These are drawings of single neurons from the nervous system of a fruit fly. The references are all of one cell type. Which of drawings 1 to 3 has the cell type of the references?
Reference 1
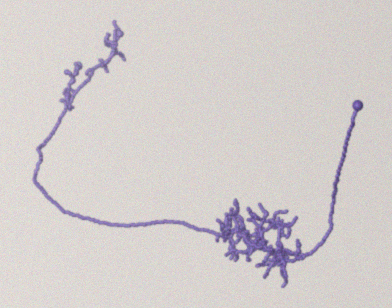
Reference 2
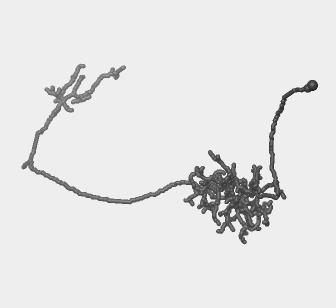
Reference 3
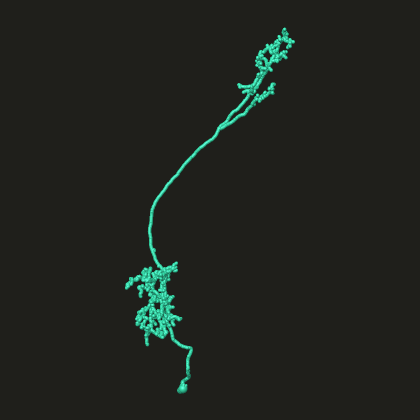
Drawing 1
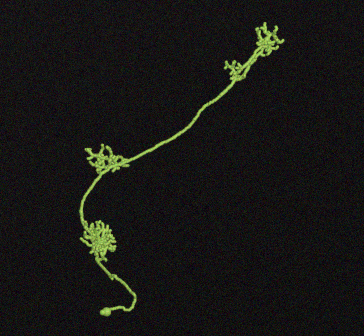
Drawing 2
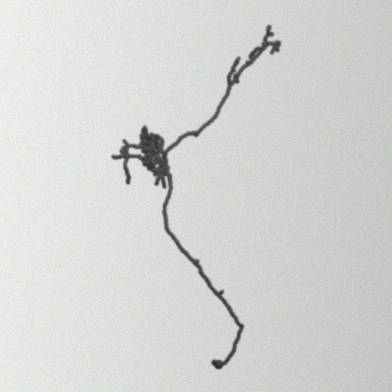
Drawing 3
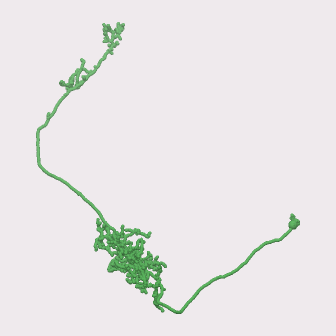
3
